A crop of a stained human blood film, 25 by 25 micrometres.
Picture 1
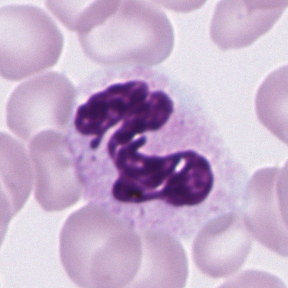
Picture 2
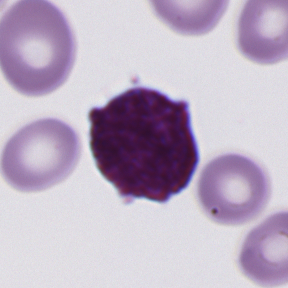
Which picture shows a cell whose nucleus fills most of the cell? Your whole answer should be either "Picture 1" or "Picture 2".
Picture 2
